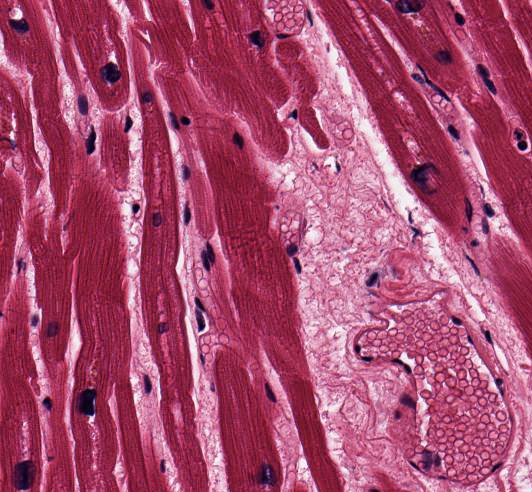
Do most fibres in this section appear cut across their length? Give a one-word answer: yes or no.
No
